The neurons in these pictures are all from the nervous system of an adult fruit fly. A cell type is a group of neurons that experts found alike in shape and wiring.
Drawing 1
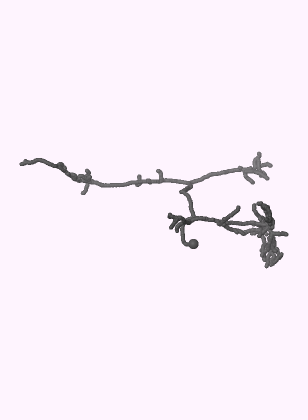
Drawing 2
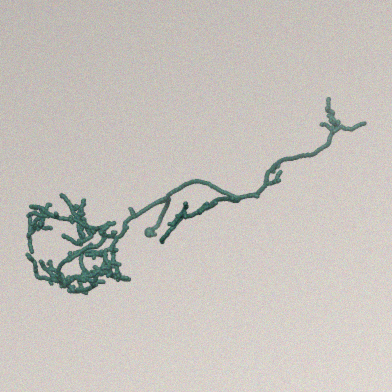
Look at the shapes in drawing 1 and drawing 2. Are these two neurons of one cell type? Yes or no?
yes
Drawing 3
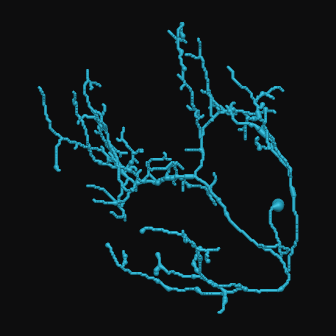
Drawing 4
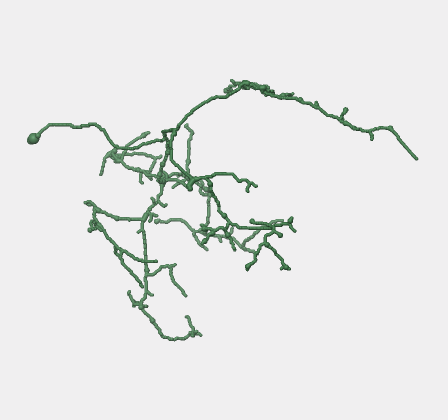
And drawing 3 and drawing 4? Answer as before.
yes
